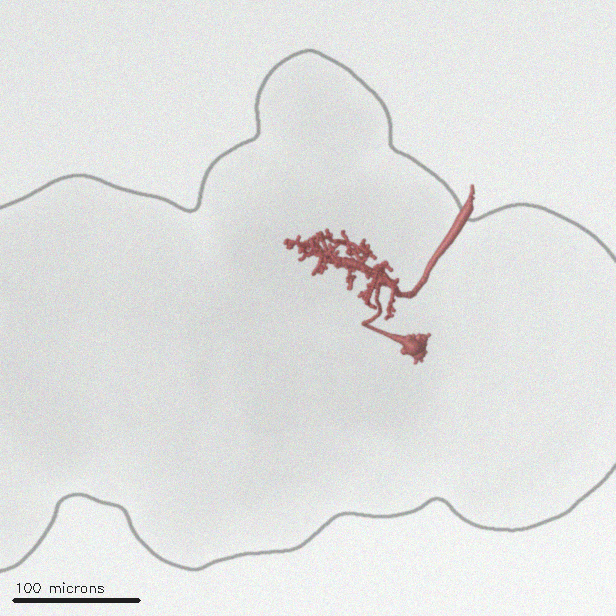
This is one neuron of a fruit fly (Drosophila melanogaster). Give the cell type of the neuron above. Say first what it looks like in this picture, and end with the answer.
By the scale bar it is about 150 microns wide in this view. As drawn here it is about as wide as it is tall. It is a motor neuron of the nerve cord. It is of cell type iii3 MN.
